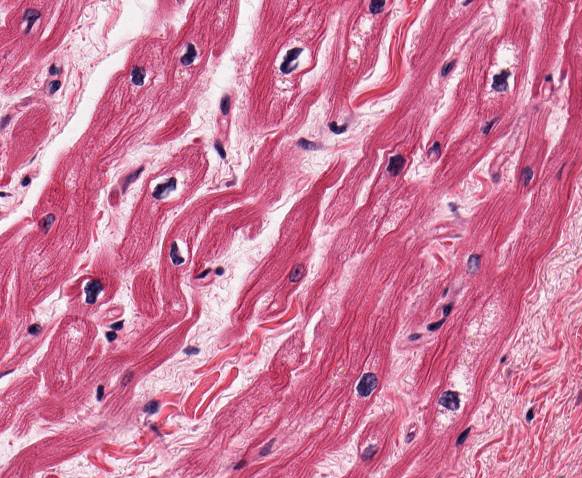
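Atrial appendage of the heart: muscle fibres that branch and join neighbouring fibres. The muscle cell nuclei lie centrally within the fibres, and several are surrounded by a clear pale halo of cytoplasm. The pink cytoplasm of the fibres shows fine lengthwise fibrillar streaks.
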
